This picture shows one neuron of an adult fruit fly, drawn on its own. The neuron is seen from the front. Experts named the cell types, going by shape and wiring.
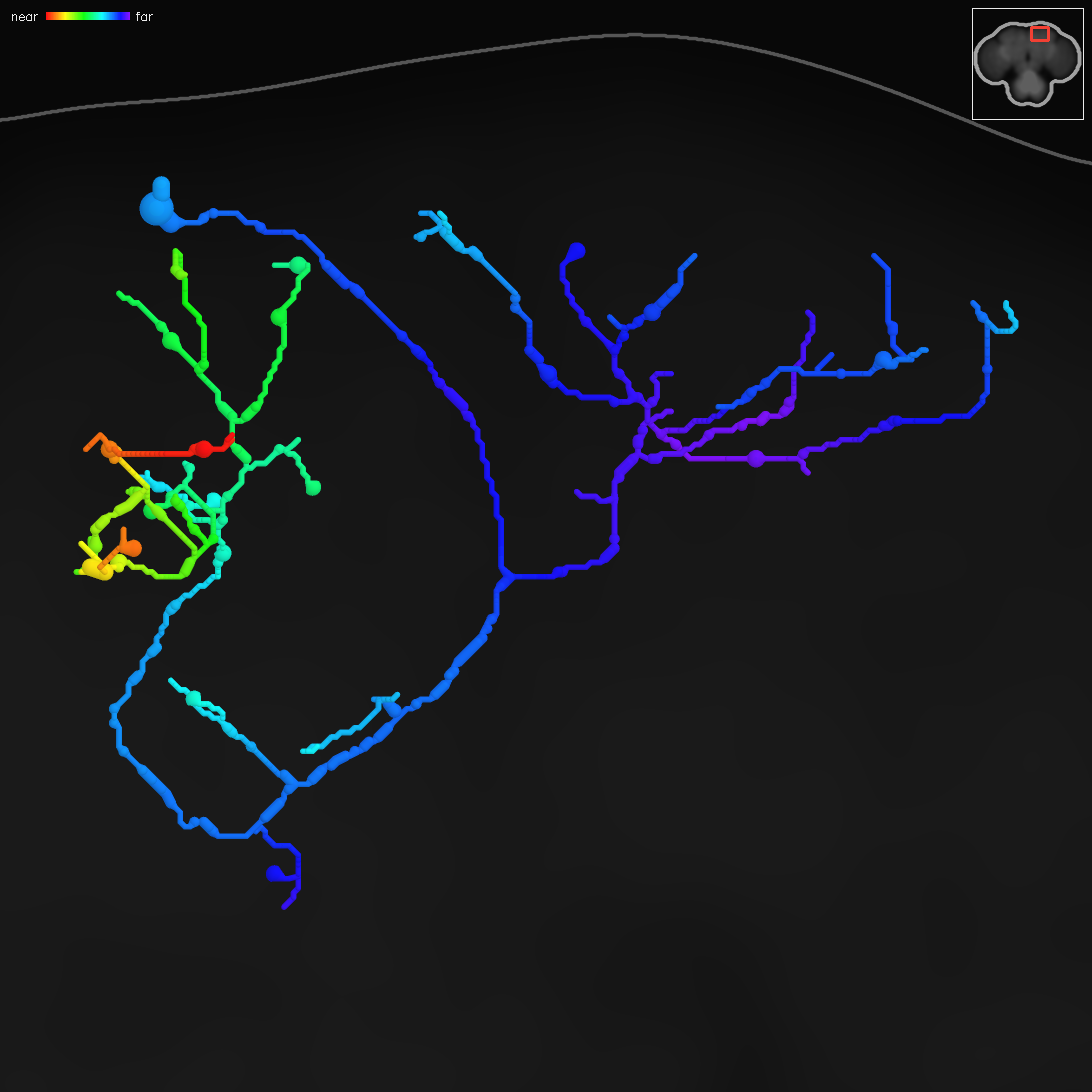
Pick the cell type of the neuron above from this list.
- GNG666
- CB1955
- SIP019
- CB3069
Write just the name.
CB3069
